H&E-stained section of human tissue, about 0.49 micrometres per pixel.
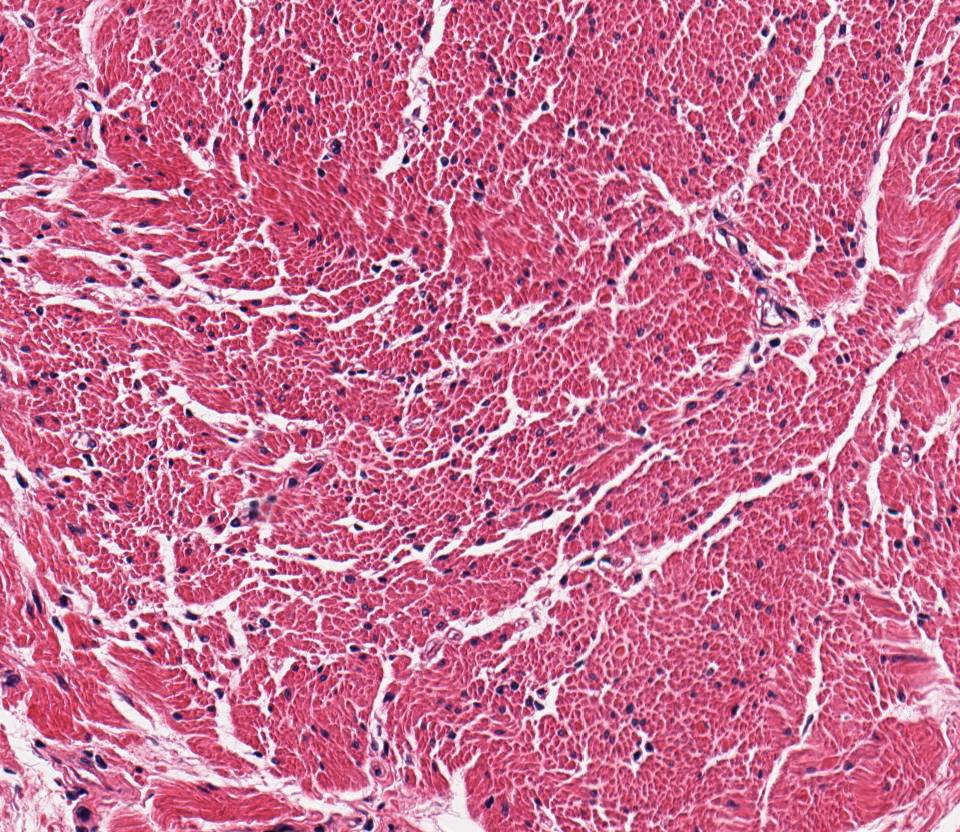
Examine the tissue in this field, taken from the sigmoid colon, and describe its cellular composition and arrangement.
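Muscle fills almost the whole field, divided into bundles by narrow, branching white clefts. Notice, along the left edge and in the lower left corner, fibres running lengthwise as elongated pink strands. Their cytoplasm stains a deep, even pink. No epithelial lining is present.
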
